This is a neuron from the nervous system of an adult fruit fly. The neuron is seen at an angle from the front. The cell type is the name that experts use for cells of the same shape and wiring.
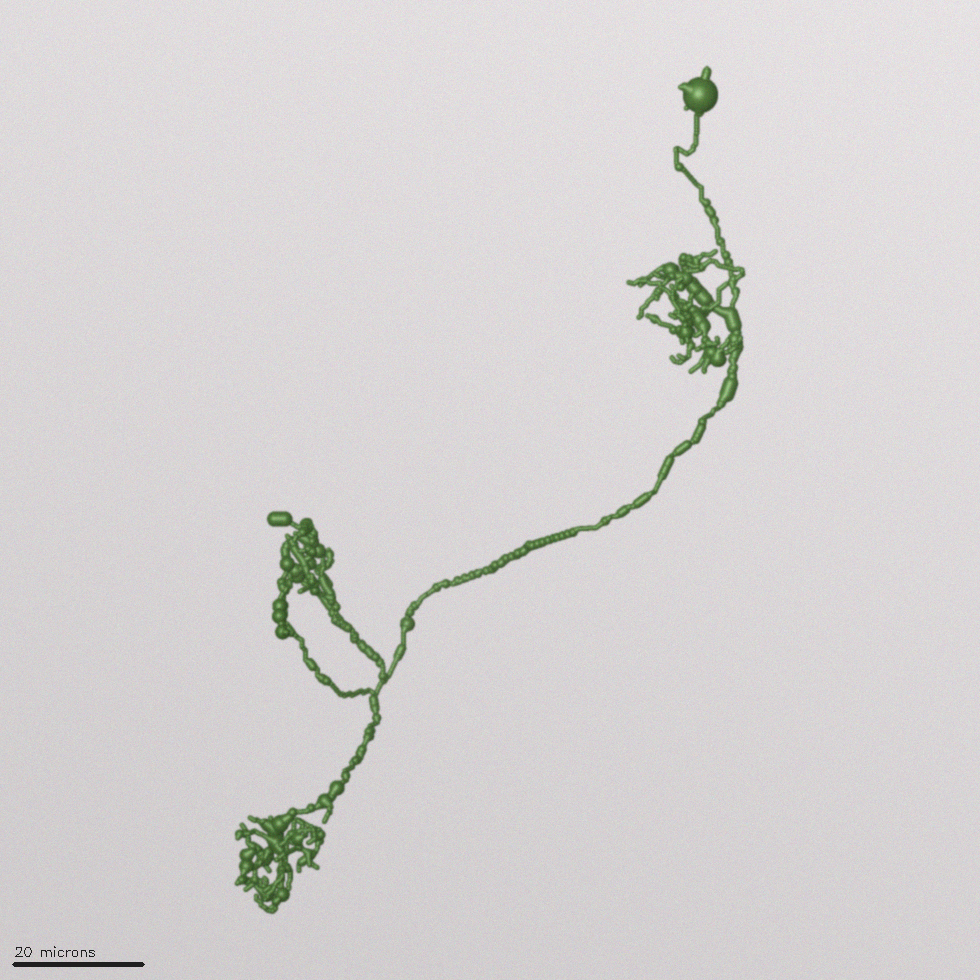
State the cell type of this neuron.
PFNd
